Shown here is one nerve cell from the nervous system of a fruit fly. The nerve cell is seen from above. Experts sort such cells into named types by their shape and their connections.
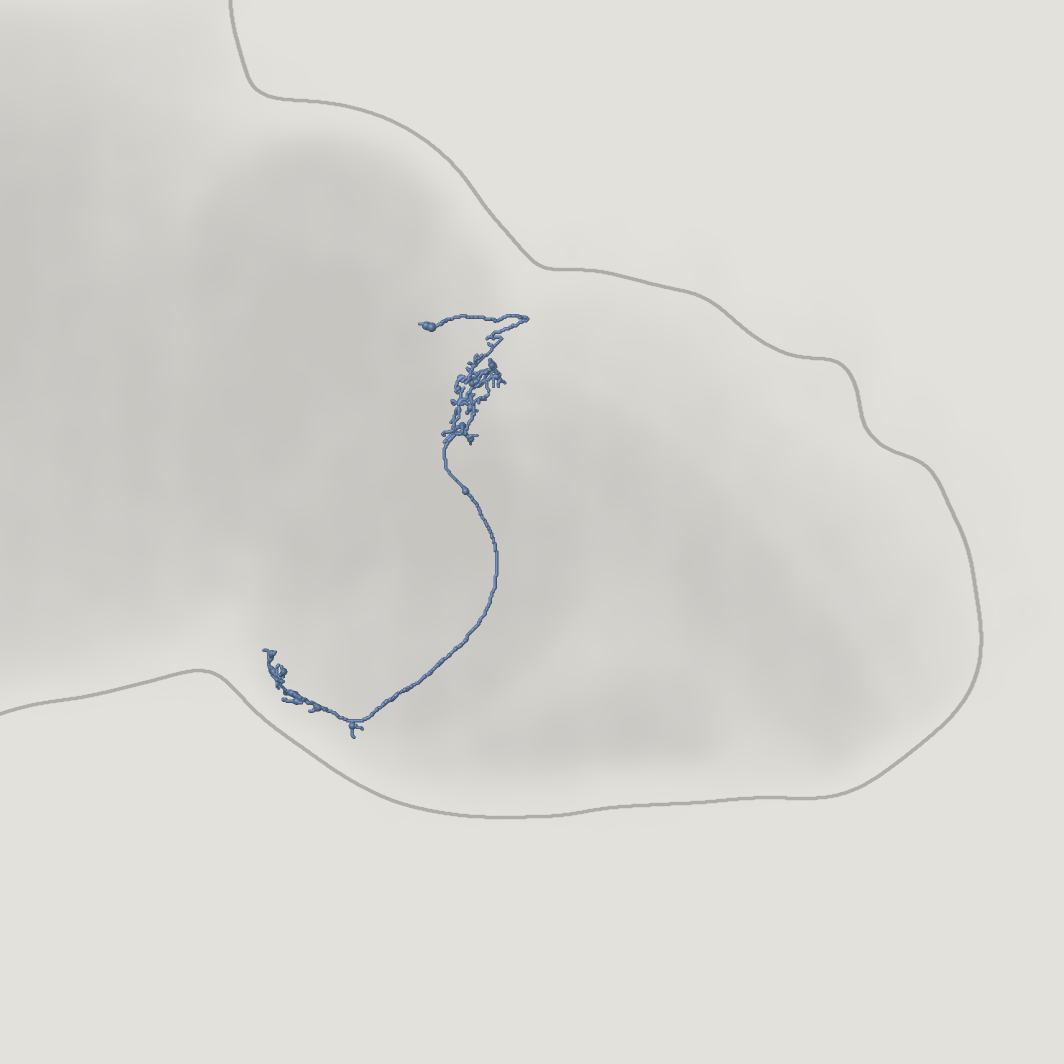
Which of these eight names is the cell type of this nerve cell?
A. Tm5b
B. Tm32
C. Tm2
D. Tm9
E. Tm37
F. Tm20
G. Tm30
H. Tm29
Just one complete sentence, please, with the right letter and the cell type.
What option E names, Tm37, is the cell type of the nerve cell.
